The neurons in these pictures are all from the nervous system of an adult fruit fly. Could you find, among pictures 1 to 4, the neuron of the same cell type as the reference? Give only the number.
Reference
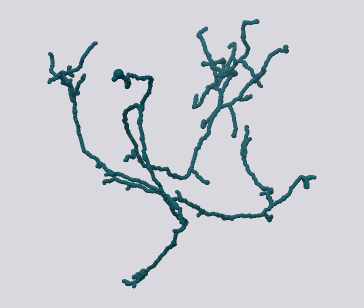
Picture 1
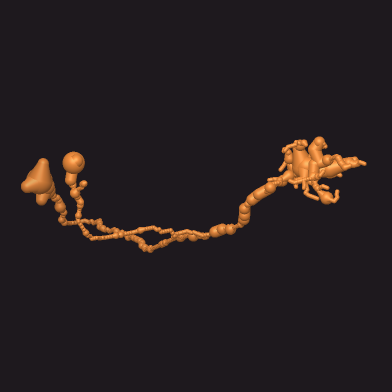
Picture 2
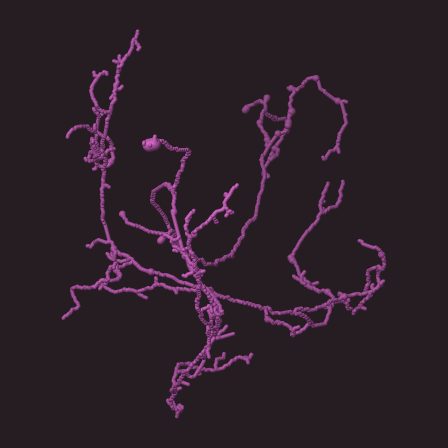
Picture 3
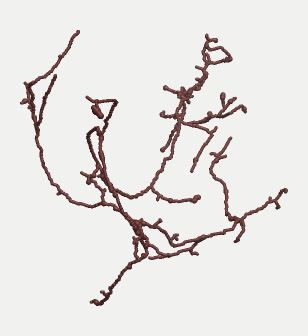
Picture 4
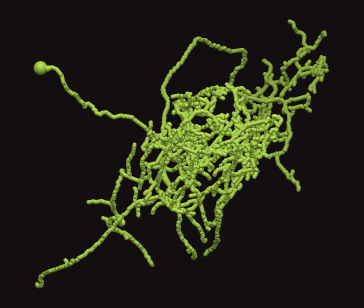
3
